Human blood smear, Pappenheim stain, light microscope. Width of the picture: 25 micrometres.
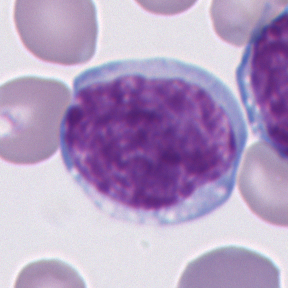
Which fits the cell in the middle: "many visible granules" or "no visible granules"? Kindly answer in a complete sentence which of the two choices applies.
The cytoplasm of the cell lacks visible granules entirely.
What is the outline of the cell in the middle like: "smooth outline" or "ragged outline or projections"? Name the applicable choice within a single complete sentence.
Along its outline, the cell is smooth, with no projections.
